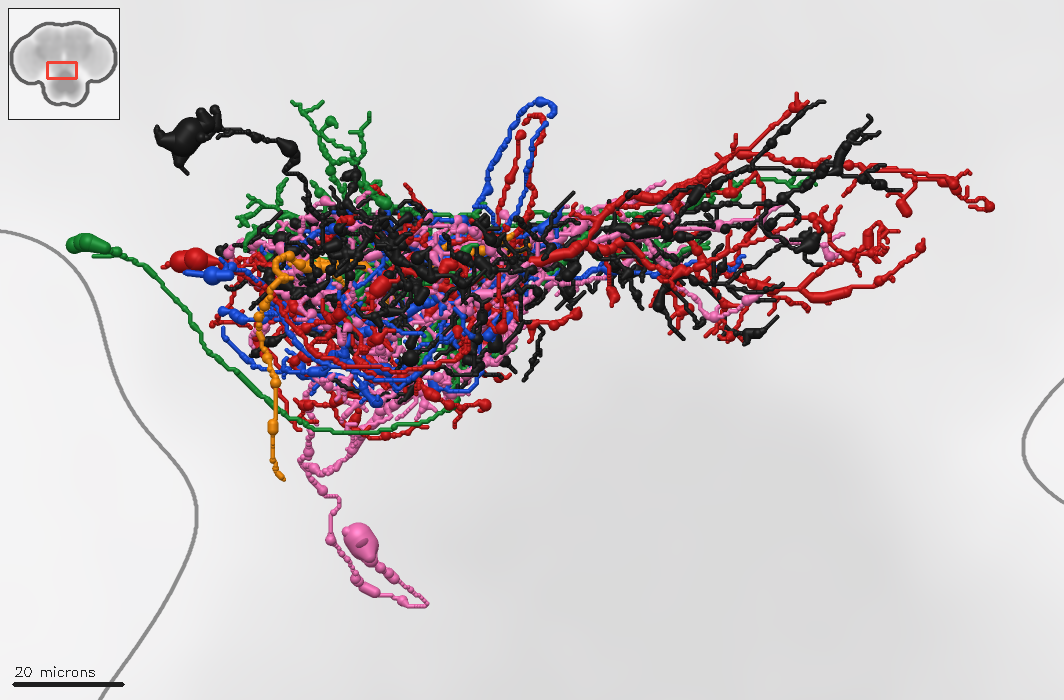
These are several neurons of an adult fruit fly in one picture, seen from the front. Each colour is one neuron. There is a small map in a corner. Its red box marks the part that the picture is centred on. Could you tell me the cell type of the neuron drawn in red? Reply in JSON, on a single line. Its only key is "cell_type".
{"cell_type": "GNG391"}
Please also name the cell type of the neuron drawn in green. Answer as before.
{"cell_type": "GNG621"}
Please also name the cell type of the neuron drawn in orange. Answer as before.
{"cell_type": "aPhM1"}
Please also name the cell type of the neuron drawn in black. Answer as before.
{"cell_type": "GNG077"}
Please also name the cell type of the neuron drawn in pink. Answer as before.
{"cell_type": "GNG081"}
